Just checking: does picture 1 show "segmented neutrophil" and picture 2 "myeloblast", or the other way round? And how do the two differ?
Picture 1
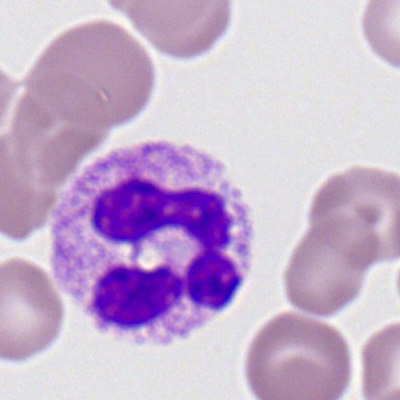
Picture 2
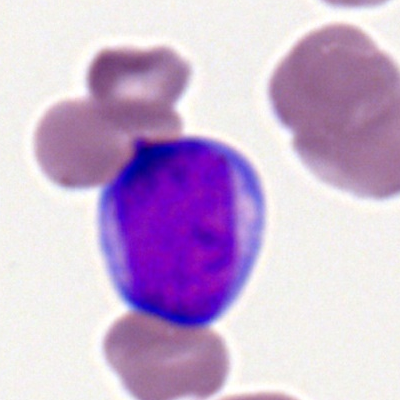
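Picture 2: myeloblast. Picture 1: segmented neutrophil. Neutrophil: roughly round outline; nucleus in three separate lobes; chromatin dense, dark purple, clumped; no nucleoli visible.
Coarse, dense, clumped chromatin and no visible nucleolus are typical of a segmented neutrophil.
Neutrophil cytoplasm abundant, pale pinkish-lilac, filled throughout with fine lilac granules.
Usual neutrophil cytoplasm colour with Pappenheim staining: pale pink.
Myeloblast: oval, longer top to bottom than side to side; single unlobed nucleus filling nearly the whole cell.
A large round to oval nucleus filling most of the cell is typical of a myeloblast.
Myeloblast cytoplasm only a narrow, deep blue rim; no granules, no vacuoles.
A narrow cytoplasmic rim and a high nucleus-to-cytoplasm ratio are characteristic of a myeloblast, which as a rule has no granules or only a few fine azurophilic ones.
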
